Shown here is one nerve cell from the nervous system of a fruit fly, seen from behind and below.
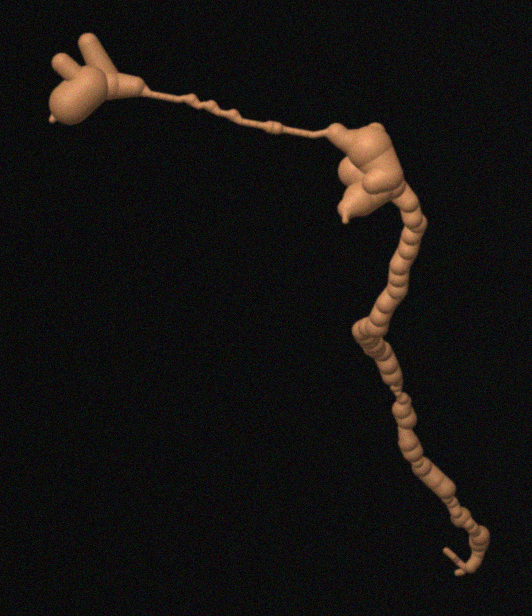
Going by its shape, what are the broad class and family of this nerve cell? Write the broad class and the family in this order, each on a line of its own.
optic-lobe intrinsic neuron
L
